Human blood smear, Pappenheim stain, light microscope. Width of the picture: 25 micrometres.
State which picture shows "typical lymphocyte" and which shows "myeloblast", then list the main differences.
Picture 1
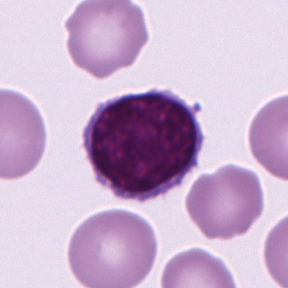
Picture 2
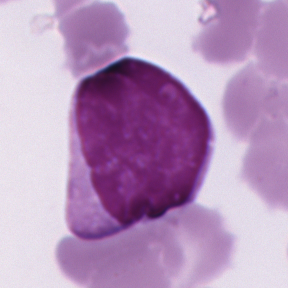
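Picture 1: typical lymphocyte. Picture 2: myeloblast. Size: the typical lymphocyte is about 10 micrometres across, about 1.5 times as wide as a red cell lying whole in its picture; the myeloblast is about 17 by 13 micrometres. Nucleus: in picture 1 it is round, about 9 micrometres across, with only a very thin rim of cytoplasm around it; in picture 2 it fills about 80% of the cell's area, has no lobes, and sits off-centre toward the upper right, leaving the visible cytoplasm mainly on the left. Chromatin, picture 2: dark purple, finely mottled, fairly even. Cytoplasm: no visible granules in picture 1; pale lilac-grey in picture 2, much lighter than the nucleus. Border, picture 1: slightly ragged rather than smooth, with a small bleb protruding at the upper right.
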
